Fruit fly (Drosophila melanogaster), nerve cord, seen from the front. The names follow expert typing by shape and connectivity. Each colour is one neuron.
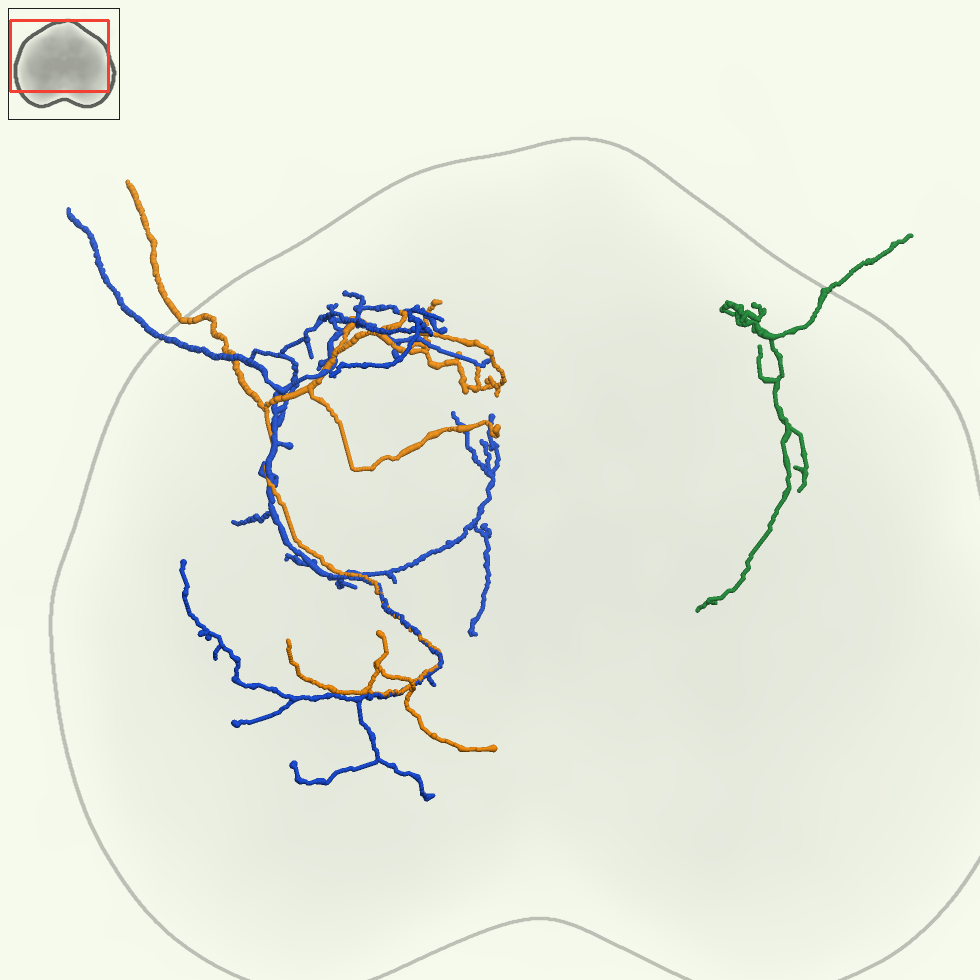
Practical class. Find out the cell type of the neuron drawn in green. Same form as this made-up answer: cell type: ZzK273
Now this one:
cell type: SNta03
